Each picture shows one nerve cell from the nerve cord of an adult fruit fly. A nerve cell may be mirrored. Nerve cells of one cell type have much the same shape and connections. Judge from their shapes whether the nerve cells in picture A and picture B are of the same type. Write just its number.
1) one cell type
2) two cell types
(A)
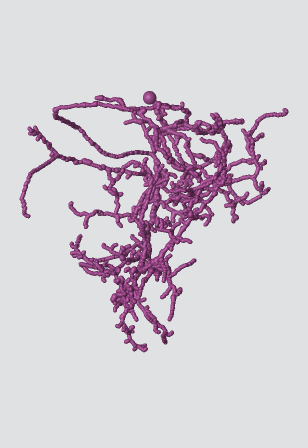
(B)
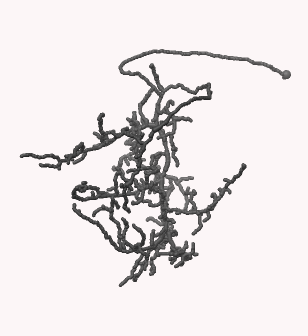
1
